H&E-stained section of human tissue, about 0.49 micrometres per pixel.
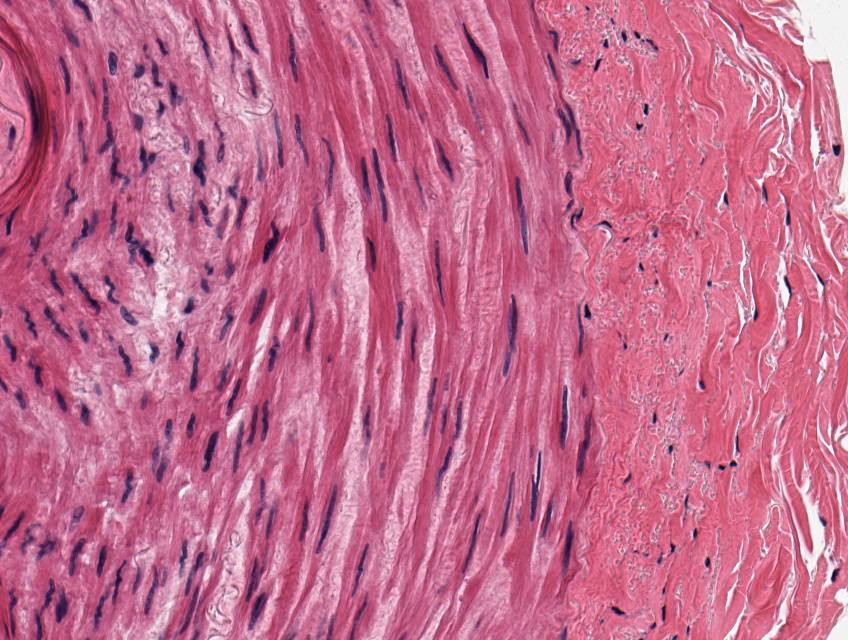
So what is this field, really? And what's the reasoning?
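Shown here is the tunica media of an artery. The left two-thirds: a nucleus-rich smooth muscle band, cells running mostly top to bottom in gently curving parallel lines, cytoplasm deep pink, nuclei cigar-shaped and lengthwise.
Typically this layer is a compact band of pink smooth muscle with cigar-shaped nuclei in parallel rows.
A sparsely nucleated fibrous band fills the right third.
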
